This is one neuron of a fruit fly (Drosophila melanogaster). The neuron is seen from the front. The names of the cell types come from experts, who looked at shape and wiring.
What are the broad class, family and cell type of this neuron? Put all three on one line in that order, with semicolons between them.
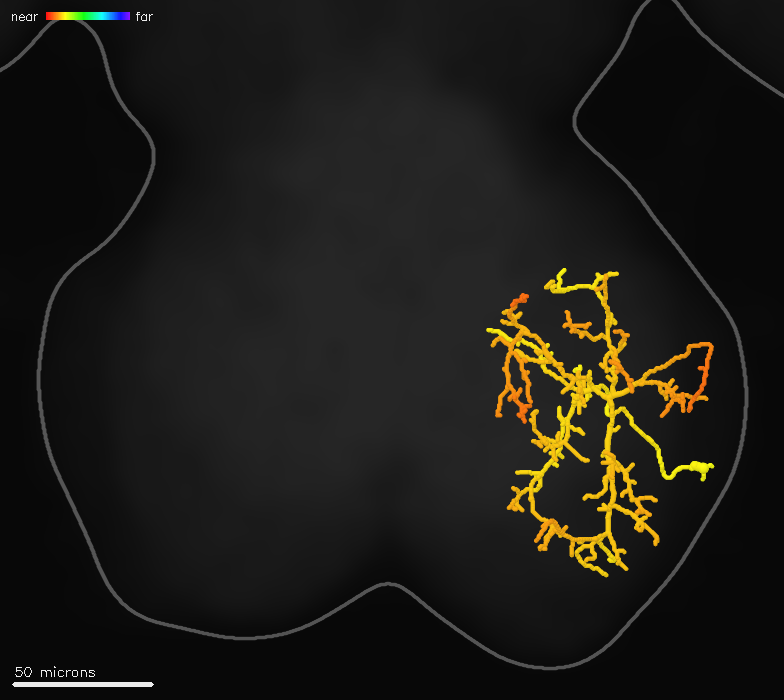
nerve-cord intrinsic neuron; hemilineage 04B; IN04B093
